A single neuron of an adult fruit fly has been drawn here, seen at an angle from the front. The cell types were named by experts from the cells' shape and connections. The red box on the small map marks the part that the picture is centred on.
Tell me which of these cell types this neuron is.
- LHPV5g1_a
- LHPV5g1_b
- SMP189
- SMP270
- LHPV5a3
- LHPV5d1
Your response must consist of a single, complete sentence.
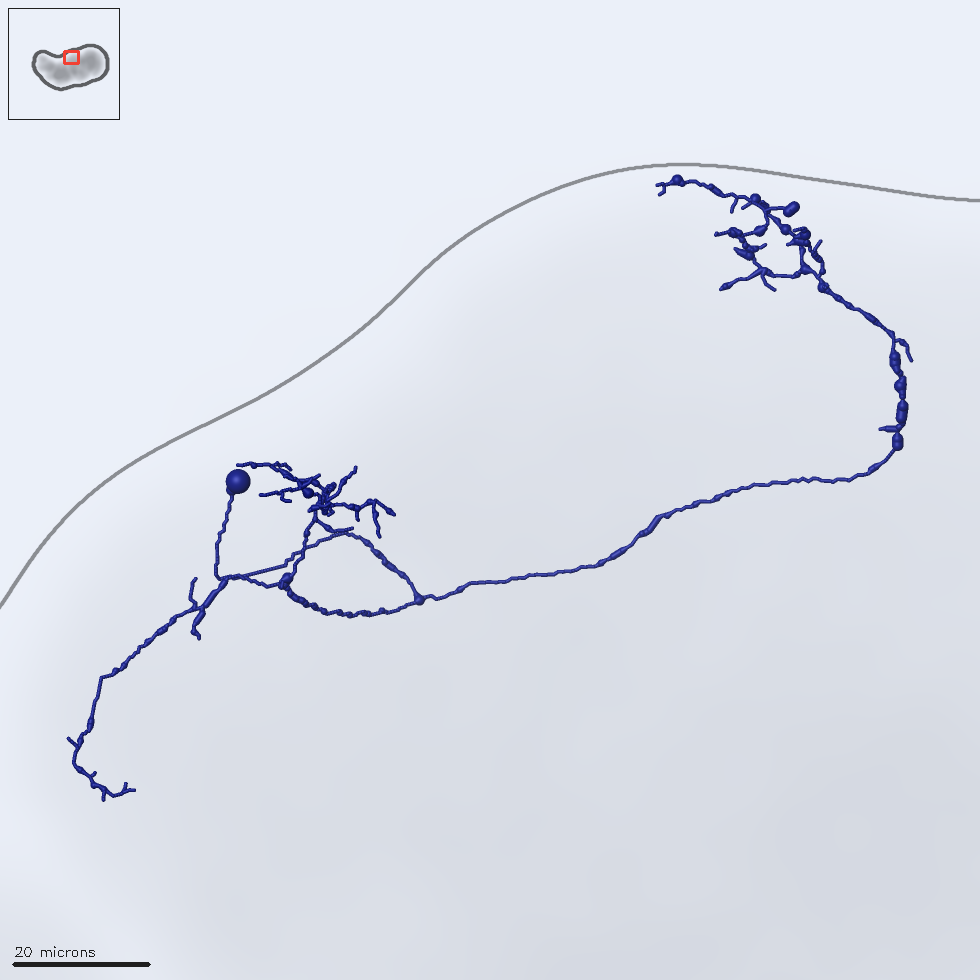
It is LHPV5a3 that names the cell type of this neuron.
